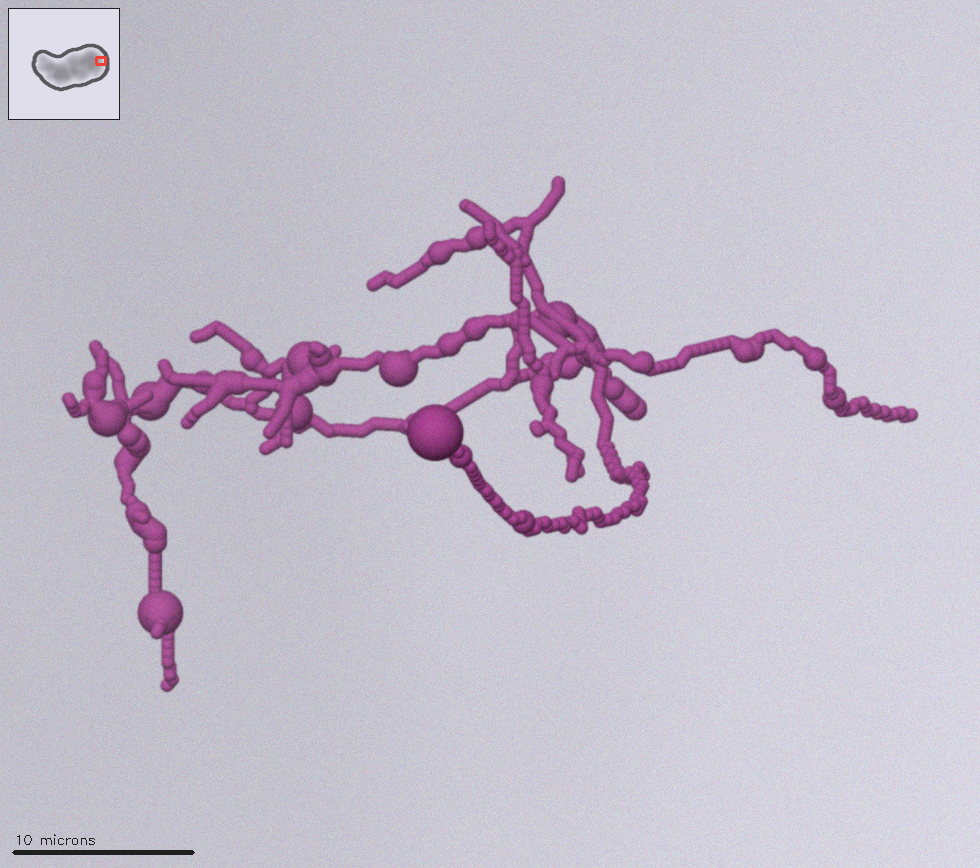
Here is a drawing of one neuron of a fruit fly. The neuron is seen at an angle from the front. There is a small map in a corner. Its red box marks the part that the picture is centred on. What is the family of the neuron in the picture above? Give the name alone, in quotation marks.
"Mi"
